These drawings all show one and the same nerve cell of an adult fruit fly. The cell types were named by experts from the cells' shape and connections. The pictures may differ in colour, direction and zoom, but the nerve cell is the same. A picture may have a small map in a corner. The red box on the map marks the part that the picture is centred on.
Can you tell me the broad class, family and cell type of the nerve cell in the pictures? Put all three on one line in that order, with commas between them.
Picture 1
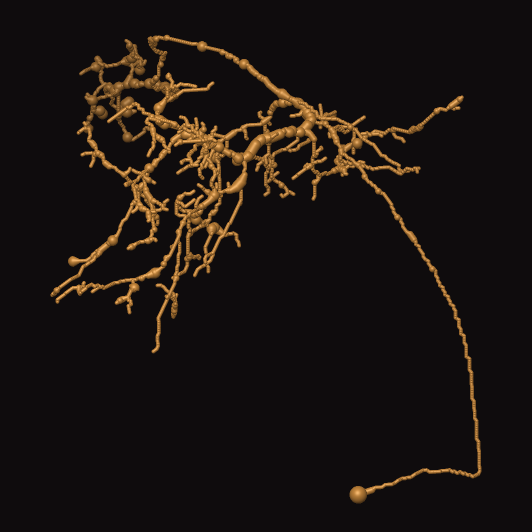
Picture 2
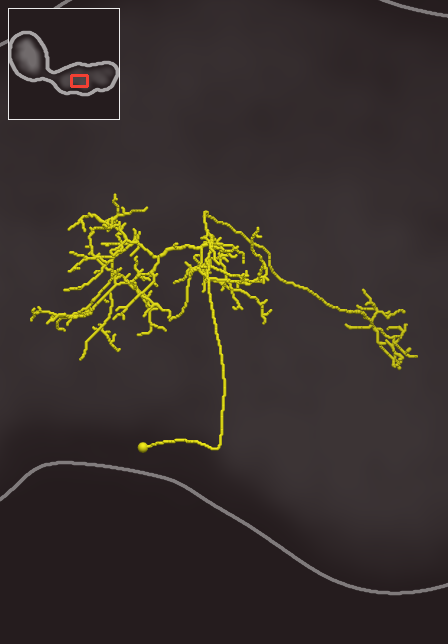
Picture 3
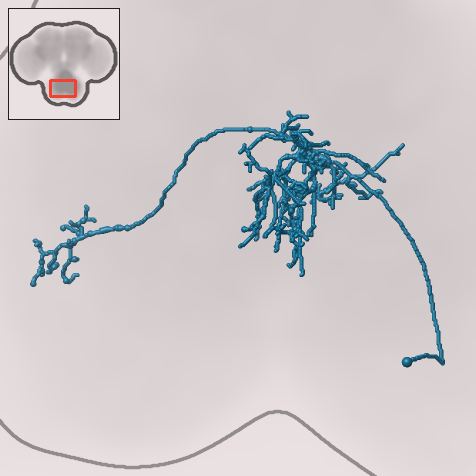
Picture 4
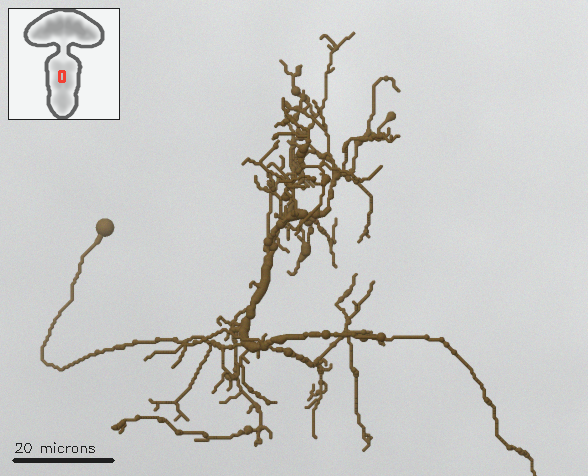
nerve-cord intrinsic neuron, hemilineage 07B, IN07B080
